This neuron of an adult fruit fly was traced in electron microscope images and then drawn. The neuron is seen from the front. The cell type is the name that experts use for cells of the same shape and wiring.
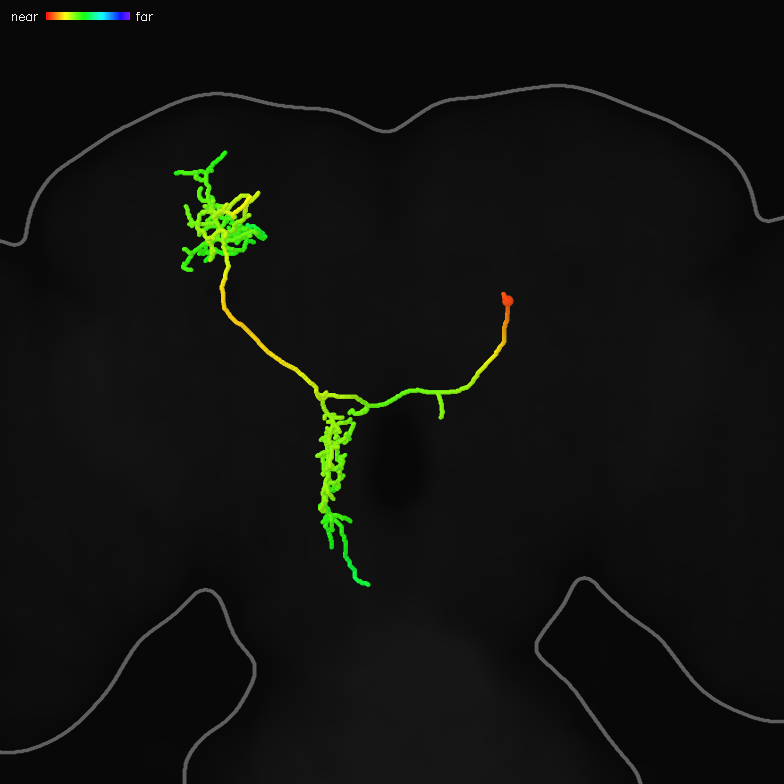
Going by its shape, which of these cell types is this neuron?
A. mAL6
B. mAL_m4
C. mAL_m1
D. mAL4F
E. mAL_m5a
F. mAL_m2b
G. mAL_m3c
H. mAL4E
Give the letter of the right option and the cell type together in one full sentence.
In terms of cell type, the neuron is mAL_m3c, option G.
